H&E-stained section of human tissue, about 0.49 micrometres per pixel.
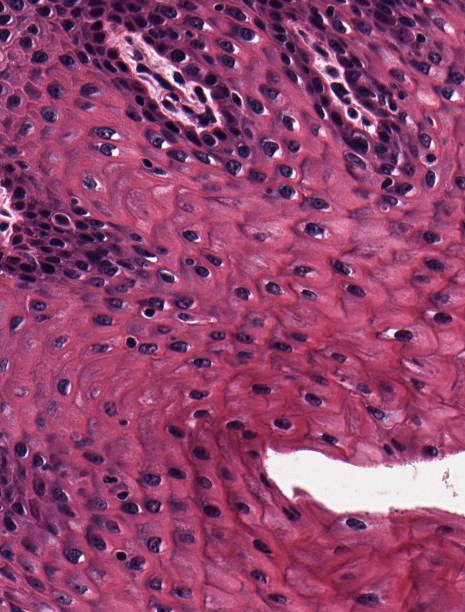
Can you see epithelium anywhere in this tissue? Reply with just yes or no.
Yes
